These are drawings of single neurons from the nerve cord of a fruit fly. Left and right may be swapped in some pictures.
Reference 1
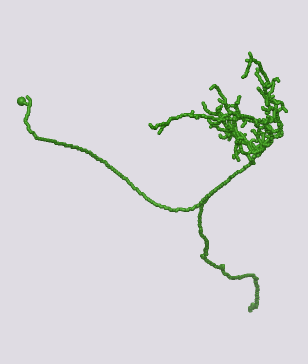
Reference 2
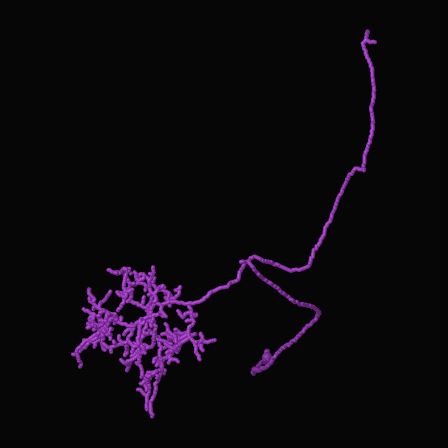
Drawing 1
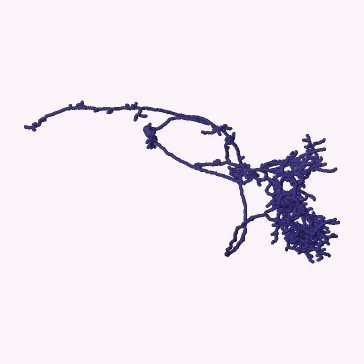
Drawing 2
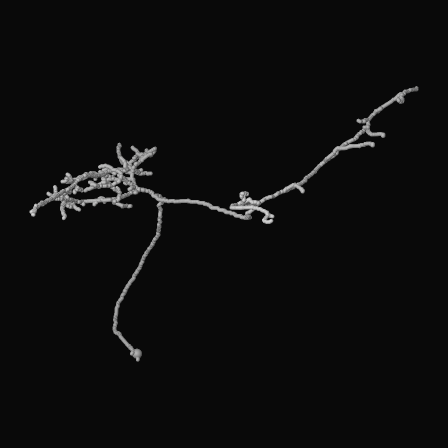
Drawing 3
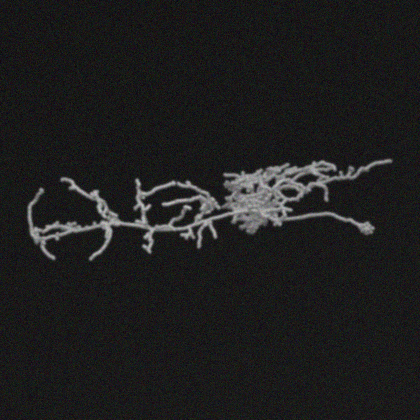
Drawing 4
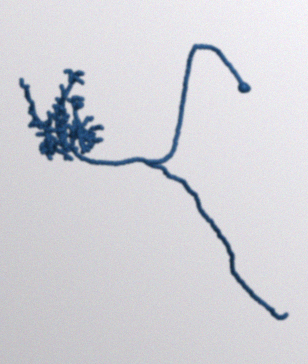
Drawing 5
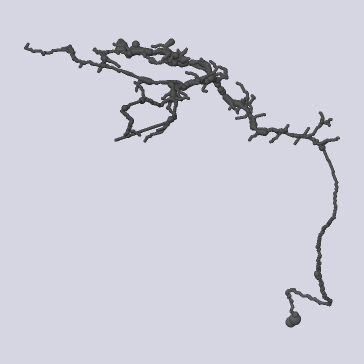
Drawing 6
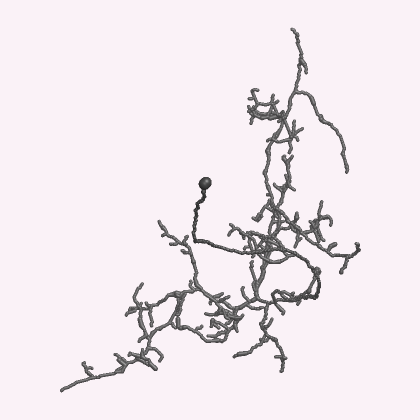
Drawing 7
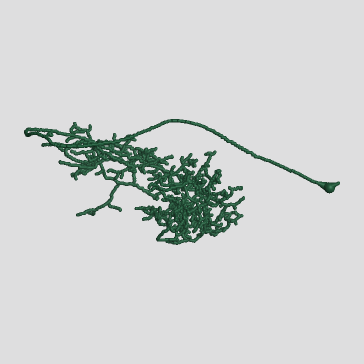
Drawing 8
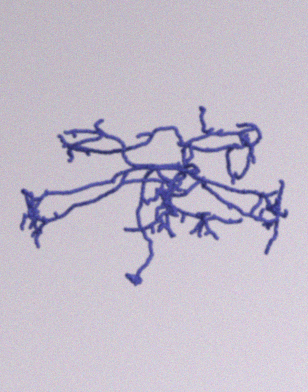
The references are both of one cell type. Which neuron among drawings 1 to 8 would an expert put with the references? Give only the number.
4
